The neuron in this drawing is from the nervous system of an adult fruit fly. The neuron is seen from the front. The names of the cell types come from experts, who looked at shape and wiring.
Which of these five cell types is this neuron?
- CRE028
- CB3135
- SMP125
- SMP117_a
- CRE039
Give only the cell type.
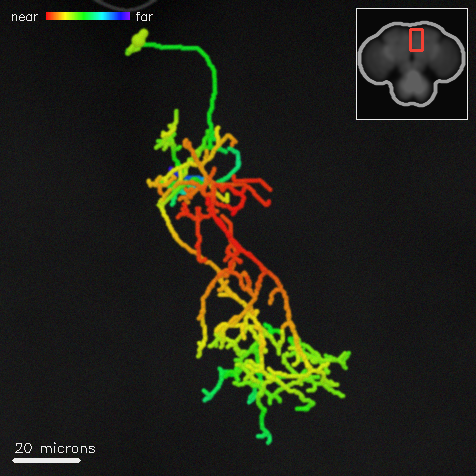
CRE028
